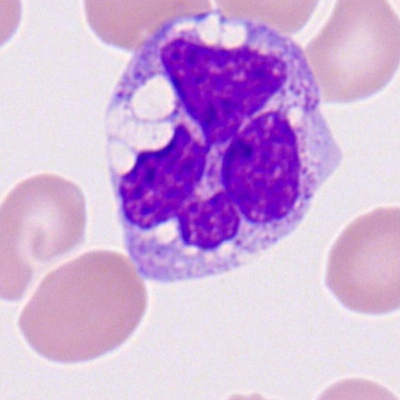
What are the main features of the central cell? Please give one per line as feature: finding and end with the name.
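Chromatin: mottled, darker purple clumps among paler areas
Cytoplasm: a fair rim of pale grey-blue around the nucleus
Granules: fine, dust-like, purplish, scattered through the cytoplasm
Vacuoles: several, clear, mostly on the left side of the cell
Name: monocyte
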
